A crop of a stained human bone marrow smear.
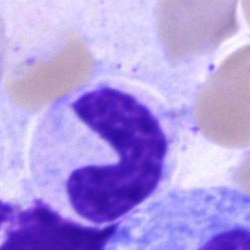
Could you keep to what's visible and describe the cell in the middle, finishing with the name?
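First, the cell has a round, smooth outline. Next, the nucleus is curved into a C or horseshoe shape, with its hollow opening toward the left. Last, the chromatin is dark purple and coarsely clumped. The cell in the middle is a band neutrophil.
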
